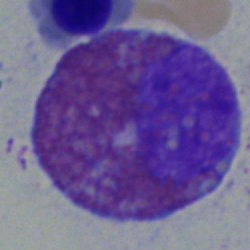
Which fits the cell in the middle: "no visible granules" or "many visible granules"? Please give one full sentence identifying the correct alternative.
Within the cytoplasm of the cell there are many visible granules.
